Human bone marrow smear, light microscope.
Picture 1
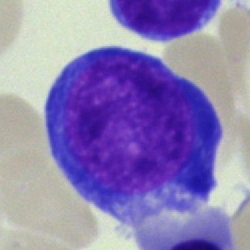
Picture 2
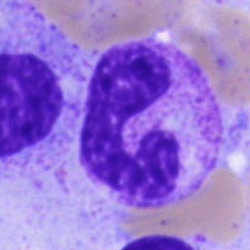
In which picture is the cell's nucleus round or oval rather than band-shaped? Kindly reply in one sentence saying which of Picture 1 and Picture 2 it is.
The cell shown in picture 1 carries a single compact round or oval nucleus.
